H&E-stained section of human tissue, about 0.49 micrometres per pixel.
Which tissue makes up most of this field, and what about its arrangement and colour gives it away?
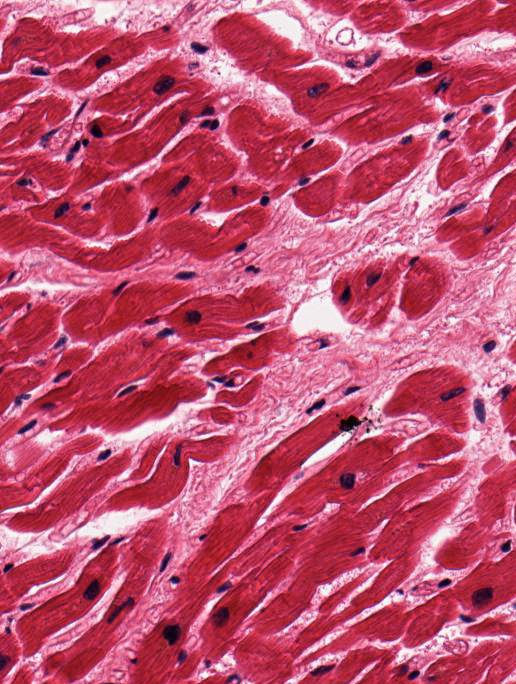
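Field: myocardium. Closely packed muscle fibres fill most of it, and they branch and join neighbouring fibres instead of running as separate parallel cylinders.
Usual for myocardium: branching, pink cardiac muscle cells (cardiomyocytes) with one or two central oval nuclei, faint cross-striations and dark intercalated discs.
Small, dark, elongated interstitial nuclei lie in the thin spaces between fibres.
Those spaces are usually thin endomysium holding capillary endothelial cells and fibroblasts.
Also present: a pale band of loose connective tissue crossing the middle diagonally; right of centre, within it, a small group of fibres cut across as rounded profiles.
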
